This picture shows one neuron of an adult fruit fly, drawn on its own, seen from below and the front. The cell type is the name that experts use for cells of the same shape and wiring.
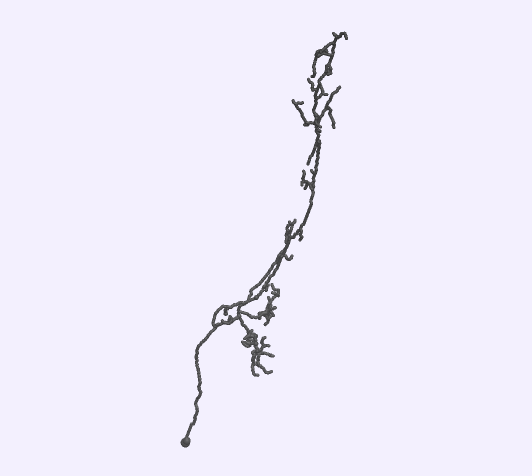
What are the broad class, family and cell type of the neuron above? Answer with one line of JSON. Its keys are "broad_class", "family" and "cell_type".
{"broad_class": "nerve-cord intrinsic neuron", "family": "hemilineage 01B", "cell_type": "IN01B095"}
